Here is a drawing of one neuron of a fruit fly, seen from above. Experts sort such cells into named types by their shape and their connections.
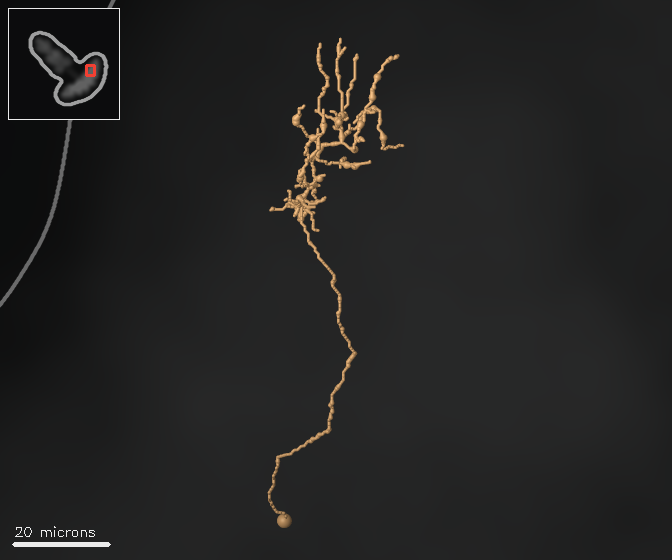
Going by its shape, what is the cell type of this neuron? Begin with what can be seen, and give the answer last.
It is in the brain and does not reach the nerve cord. By the scale bar it is about 100 microns tall in this view. The picture shows dozens of branch ends. It is an optic-lobe intrinsic neuron. Its cell type is Li27.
